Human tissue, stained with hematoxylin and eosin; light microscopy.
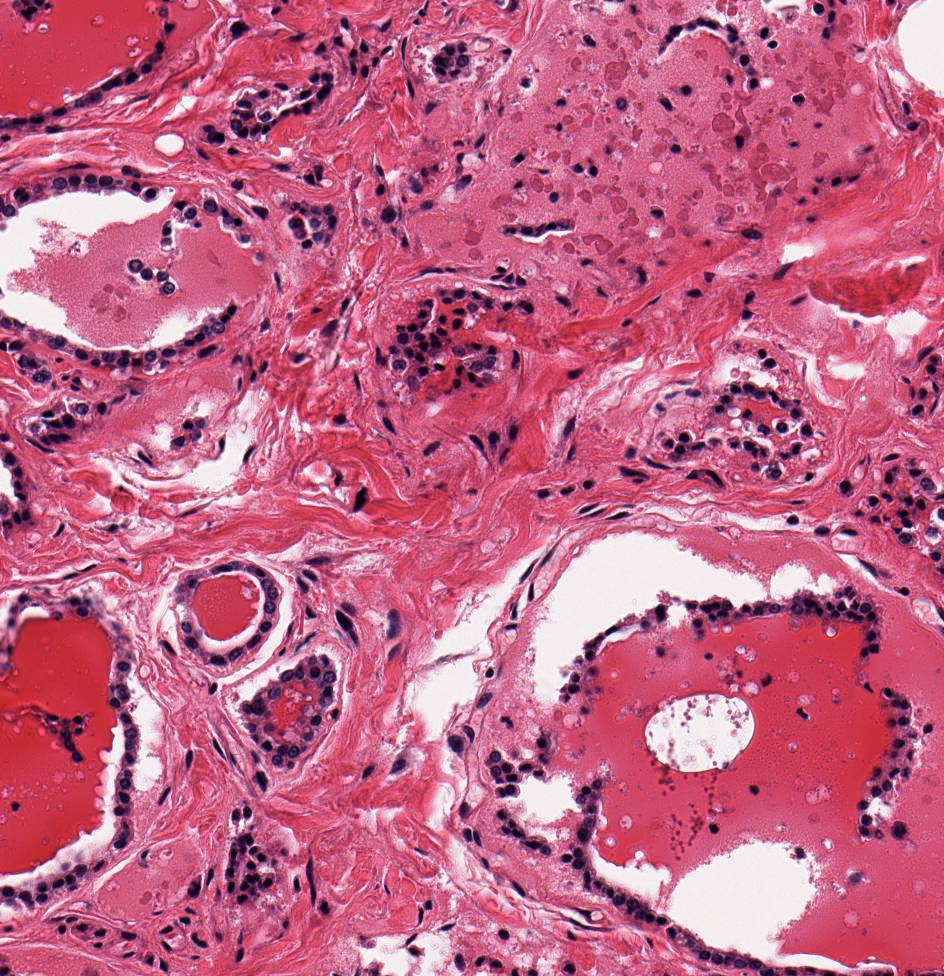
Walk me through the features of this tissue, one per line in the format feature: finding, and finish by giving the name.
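Field: many rounded to irregular glandular spaces, with bands of pink fibrous stroma between them
Secretion: dense, deep red, homogeneous, filling the larger glands at the left edge and lower right
Lining: single layer of small cuboidal cells with dark round nuclei
Large space, upper centre to upper right: paler pink granular material, scattered small dark nuclei, rounded pink globules
Name: thyroid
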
